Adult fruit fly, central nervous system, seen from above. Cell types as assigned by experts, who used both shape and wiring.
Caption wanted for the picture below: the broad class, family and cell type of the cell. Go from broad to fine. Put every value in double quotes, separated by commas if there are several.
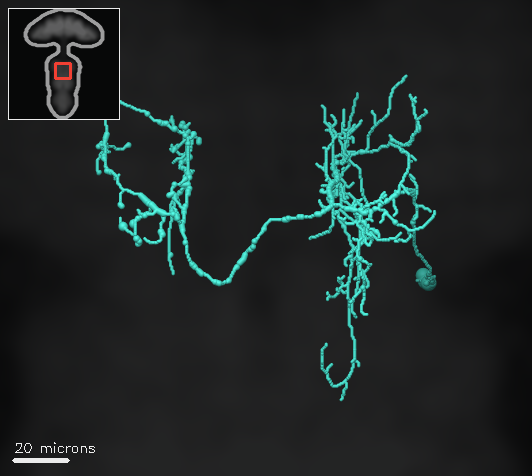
"nerve-cord intrinsic neuron", "hemilineage 06A", "IN06A034"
